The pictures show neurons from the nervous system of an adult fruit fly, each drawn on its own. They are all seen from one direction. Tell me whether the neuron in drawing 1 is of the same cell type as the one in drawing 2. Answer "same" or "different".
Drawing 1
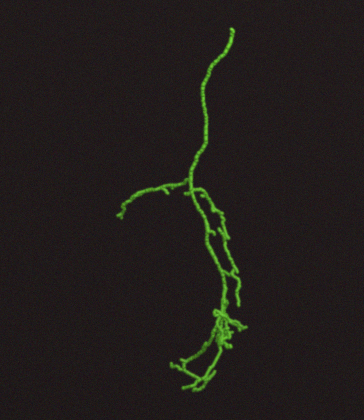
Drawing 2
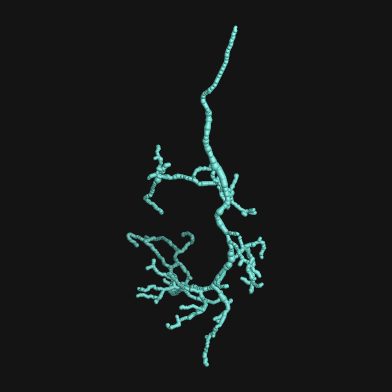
different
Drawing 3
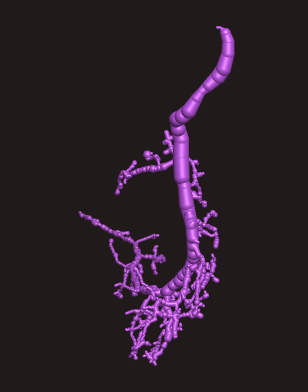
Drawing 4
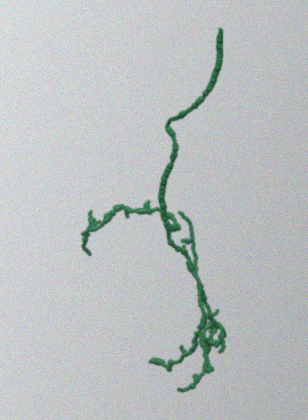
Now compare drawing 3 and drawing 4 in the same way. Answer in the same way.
different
